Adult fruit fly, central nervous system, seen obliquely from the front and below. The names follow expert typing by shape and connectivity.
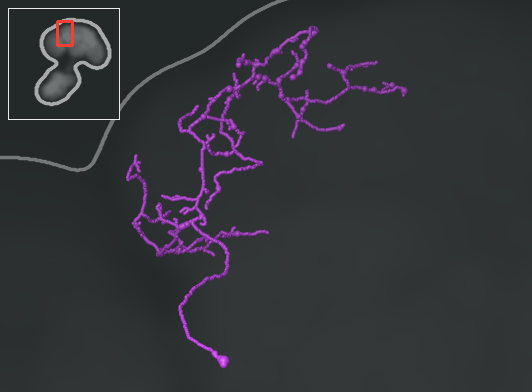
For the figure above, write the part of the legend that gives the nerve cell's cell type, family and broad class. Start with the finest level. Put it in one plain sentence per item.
Type CB1448 of hemilineage LHa2, a central-brain intrinsic neuron.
